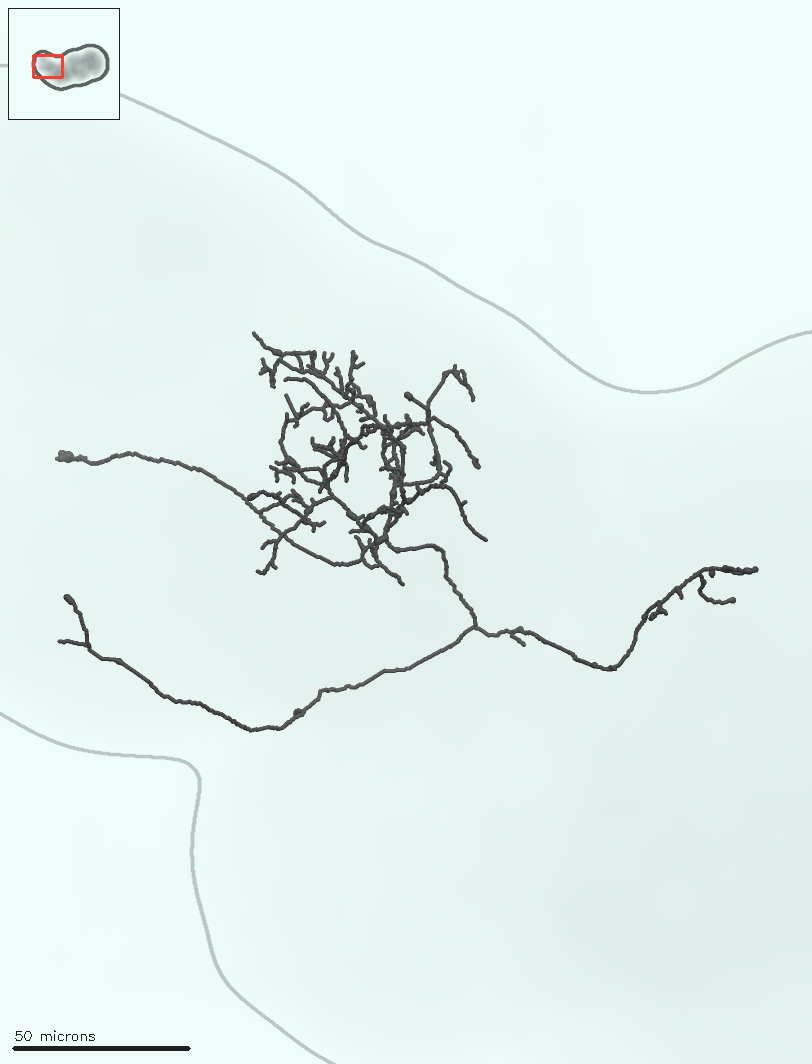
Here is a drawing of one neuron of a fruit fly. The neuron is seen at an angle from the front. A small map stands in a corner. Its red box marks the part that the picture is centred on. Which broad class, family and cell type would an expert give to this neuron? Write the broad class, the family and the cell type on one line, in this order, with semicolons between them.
nerve-cord intrinsic neuron; hemilineage 12B; IN12B054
